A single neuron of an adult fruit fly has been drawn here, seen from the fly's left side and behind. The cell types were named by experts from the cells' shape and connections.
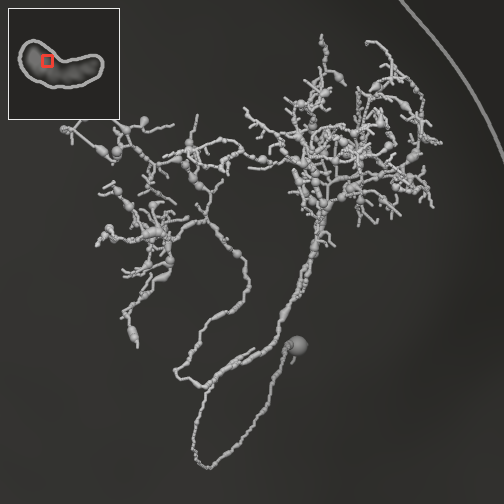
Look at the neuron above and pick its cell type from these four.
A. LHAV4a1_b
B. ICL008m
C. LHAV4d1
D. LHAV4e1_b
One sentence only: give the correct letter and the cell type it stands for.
The neuron is typed LHAV4e1_b, per option D.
